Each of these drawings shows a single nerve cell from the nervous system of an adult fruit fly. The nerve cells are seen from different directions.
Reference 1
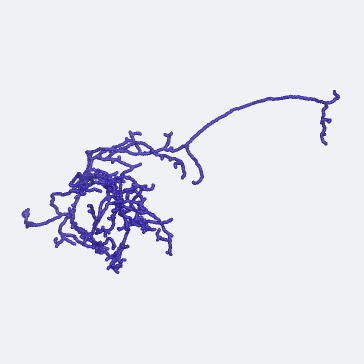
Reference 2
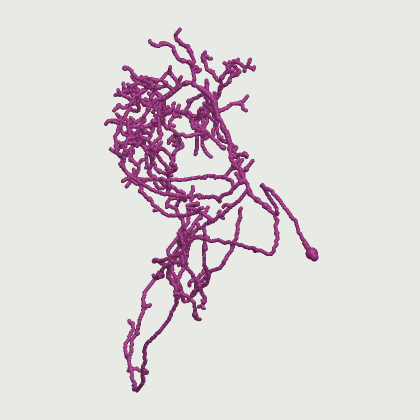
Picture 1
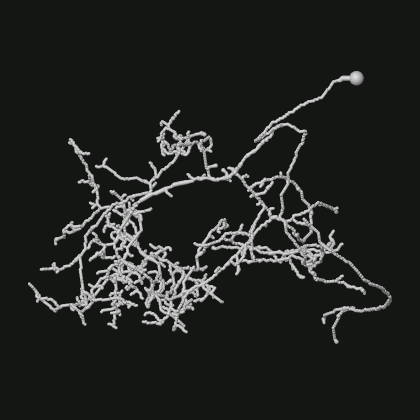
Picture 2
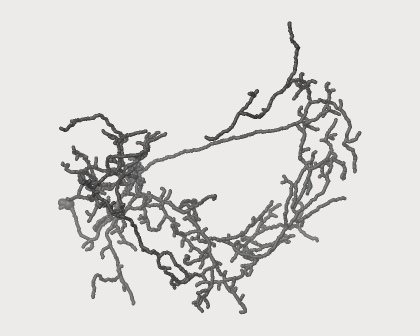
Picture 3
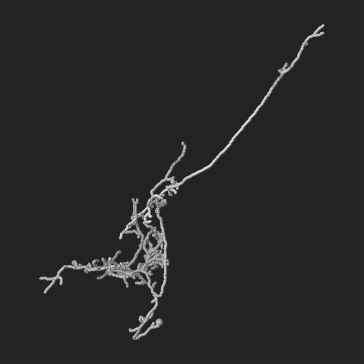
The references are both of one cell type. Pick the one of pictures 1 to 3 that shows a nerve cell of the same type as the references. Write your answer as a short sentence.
Picture 1 is of the same cell type.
